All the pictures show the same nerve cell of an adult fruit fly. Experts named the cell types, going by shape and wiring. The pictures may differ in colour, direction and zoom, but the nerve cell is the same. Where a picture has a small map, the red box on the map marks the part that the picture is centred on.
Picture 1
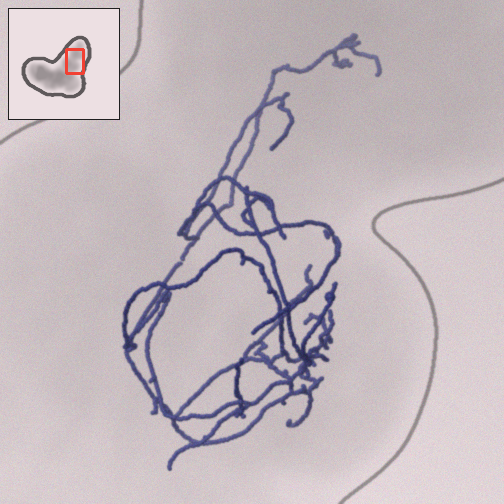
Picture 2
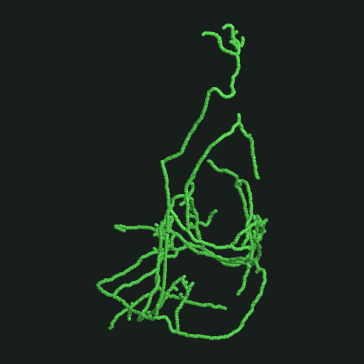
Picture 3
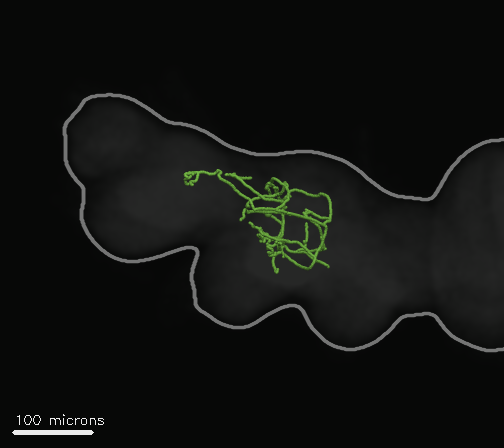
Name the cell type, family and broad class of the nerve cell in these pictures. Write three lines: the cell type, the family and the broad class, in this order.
IN17A114
hemilineage 17A
nerve-cord intrinsic neuron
